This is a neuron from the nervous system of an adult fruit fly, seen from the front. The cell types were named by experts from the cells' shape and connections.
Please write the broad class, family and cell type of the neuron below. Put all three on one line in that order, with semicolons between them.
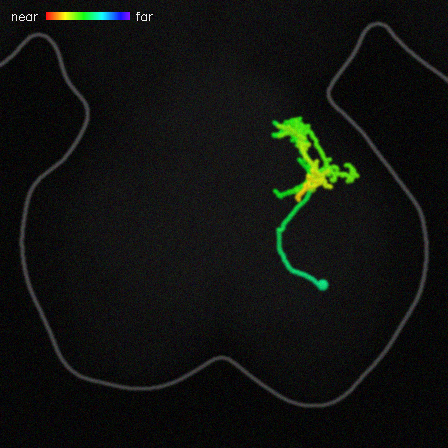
nerve-cord intrinsic neuron; hemilineage 03B; IN03B066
